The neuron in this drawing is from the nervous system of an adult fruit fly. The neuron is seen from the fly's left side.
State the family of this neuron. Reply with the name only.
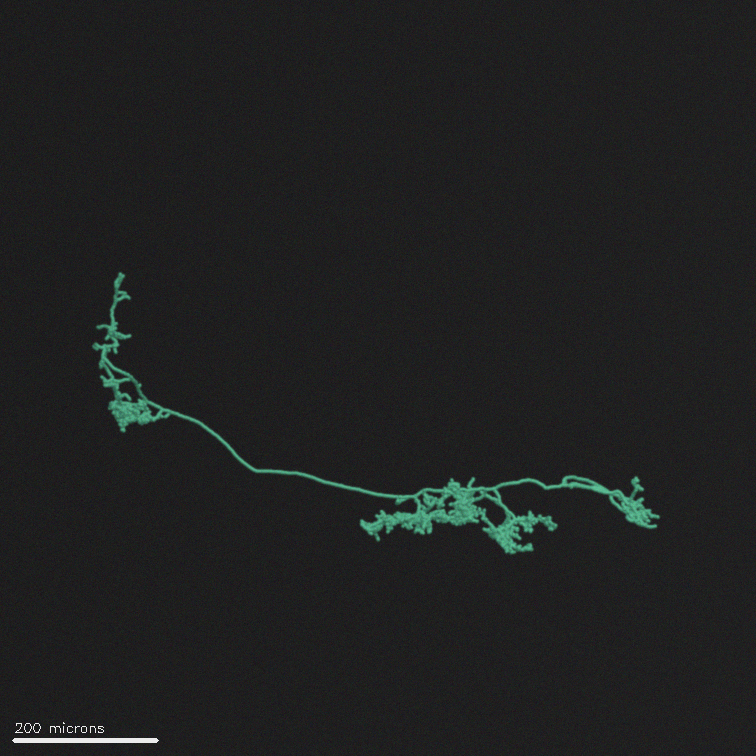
hemilineage 08B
